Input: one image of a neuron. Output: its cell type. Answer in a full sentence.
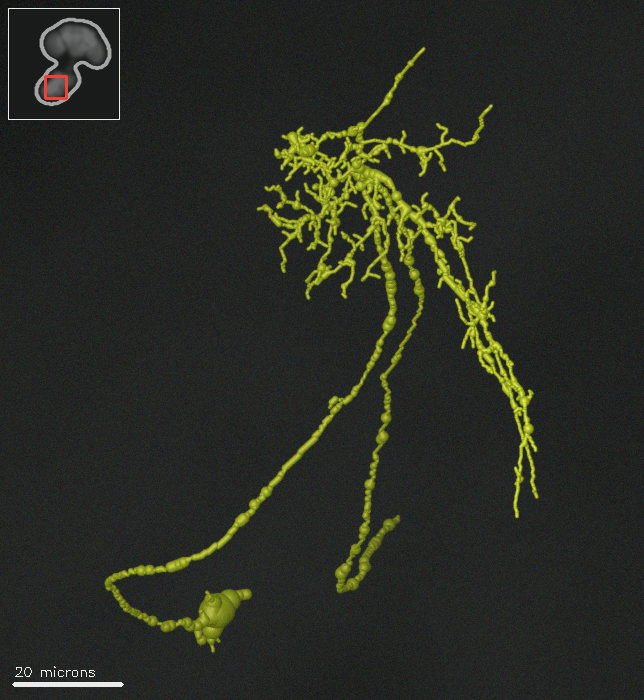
The cell type is MNad29.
